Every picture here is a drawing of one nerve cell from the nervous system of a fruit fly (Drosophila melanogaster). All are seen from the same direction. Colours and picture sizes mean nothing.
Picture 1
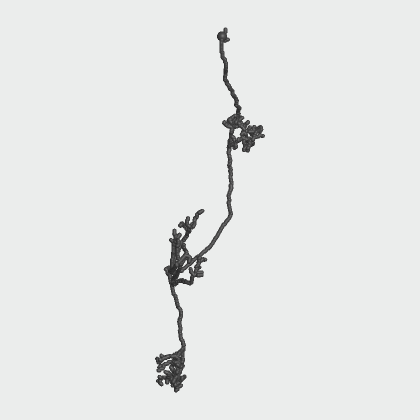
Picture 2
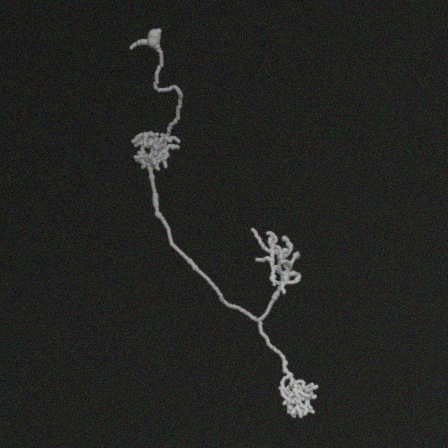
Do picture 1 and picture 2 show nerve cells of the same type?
yes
